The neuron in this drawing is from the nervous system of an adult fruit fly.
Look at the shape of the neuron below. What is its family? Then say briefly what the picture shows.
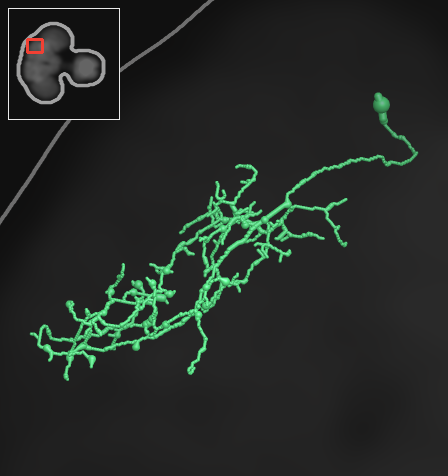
Its family is hemilineage SLPal3_and_SLPal4_dorsal. This is a central-brain intrinsic neuron. Its cell body lies at the upper right of the picture. Dozens of branch ends can be seen.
